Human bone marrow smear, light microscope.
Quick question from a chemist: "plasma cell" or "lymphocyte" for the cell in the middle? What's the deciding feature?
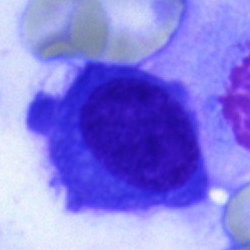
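Plasma cell, not lymphocyte. Nucleus off-centre, toward the right.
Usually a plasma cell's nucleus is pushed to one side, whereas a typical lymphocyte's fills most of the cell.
Cytoplasm deep blue.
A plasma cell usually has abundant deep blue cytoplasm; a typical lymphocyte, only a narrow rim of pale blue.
Outline irregular, with a rounded bulge protruding on the left; small ragged projections fringe the lower left edge.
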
